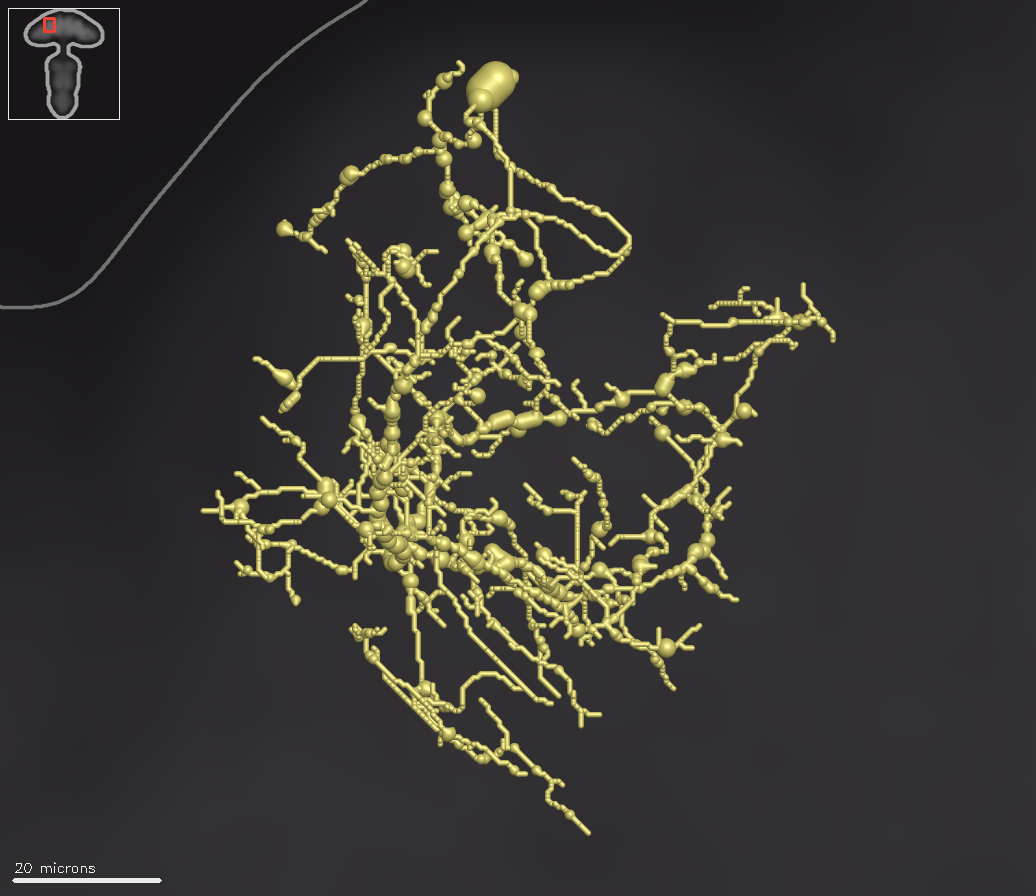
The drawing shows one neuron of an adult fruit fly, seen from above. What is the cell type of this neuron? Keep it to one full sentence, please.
This neuron is categorized as cell type AVLP222.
